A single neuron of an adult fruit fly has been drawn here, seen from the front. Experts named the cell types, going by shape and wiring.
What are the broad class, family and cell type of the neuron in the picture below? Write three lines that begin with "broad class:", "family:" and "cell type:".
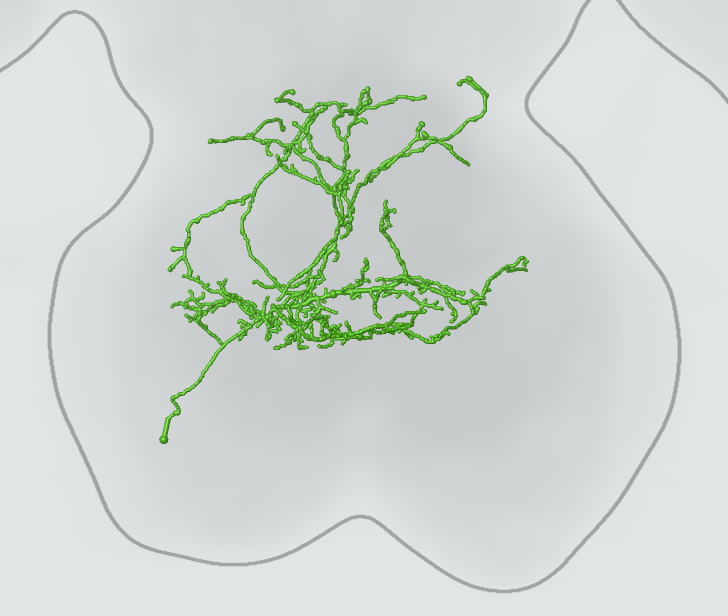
broad class: nerve-cord intrinsic neuron
family: hemilineage 12A
cell type: TN1a_h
